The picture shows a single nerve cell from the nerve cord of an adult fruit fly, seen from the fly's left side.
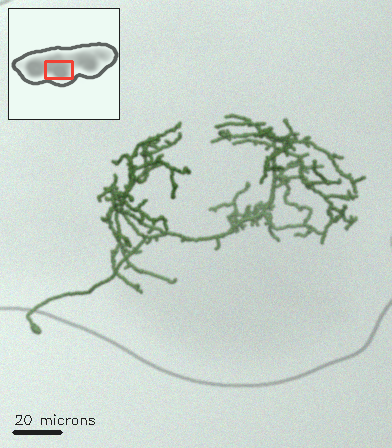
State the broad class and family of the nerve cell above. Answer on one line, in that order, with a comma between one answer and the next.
nerve-cord intrinsic neuron, hemilineage 16B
